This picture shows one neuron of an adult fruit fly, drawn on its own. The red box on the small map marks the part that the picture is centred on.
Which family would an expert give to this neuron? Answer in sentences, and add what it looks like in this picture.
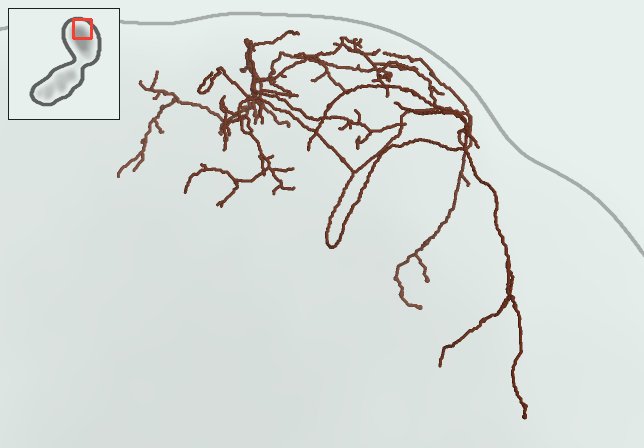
The family is hemilineage SMPad3. This is a central-brain intrinsic neuron. The drawing shows no cell body. The picture shows dozens of branch ends.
